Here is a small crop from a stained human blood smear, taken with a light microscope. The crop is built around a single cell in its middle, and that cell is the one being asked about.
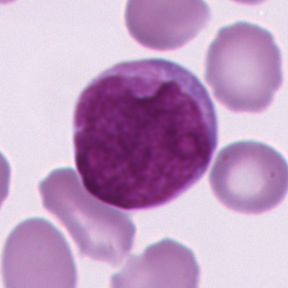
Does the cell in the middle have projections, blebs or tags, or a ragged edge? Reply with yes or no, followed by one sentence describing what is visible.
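No. The cell outline is smooth and round.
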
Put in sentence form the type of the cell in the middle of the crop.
The centered cell in this crop is a myeloblast.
